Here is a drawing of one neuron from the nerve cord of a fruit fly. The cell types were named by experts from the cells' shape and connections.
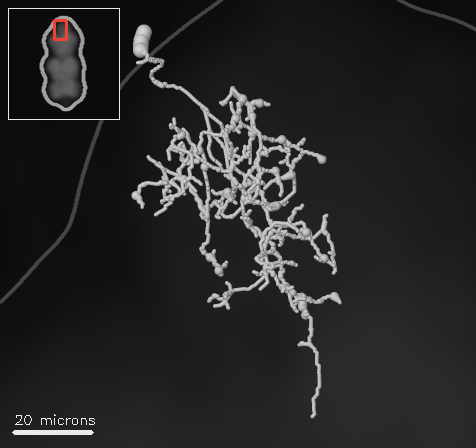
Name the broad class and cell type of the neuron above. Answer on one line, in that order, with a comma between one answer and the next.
nerve-cord intrinsic neuron, INXXX332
